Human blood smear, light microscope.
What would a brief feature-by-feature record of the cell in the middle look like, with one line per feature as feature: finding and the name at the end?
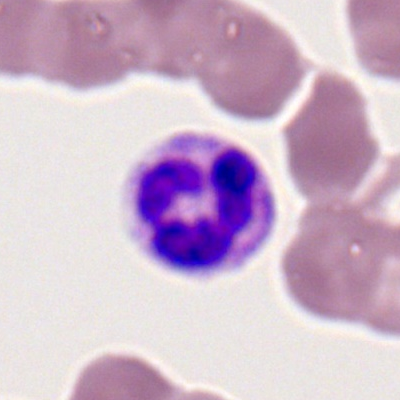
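Lobes: several, all connected, making up the nucleus
Arrangement: the lobes loop round a paler central area
Edge: round and smooth
Cytoplasm: pale pinkish-lilac
So it's a segmented neutrophil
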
